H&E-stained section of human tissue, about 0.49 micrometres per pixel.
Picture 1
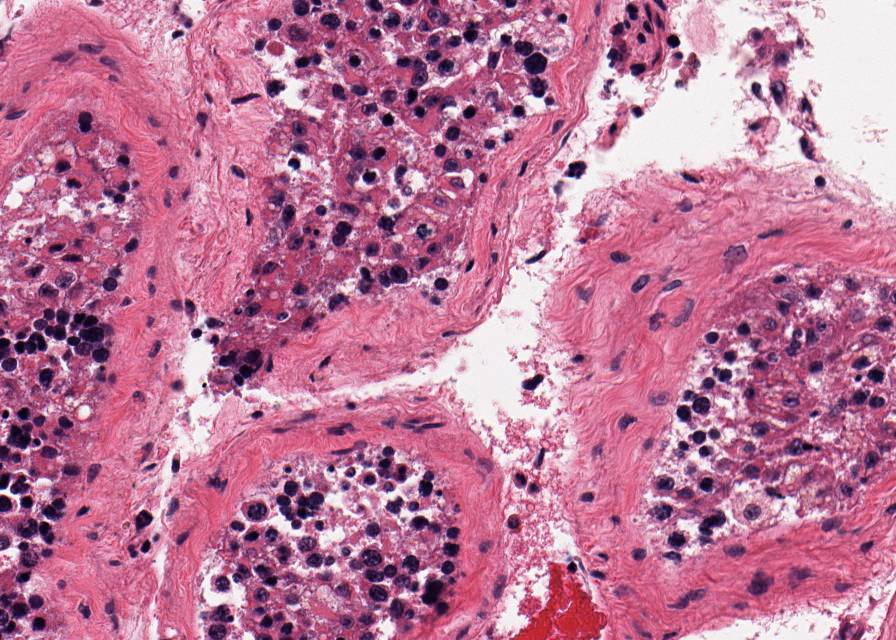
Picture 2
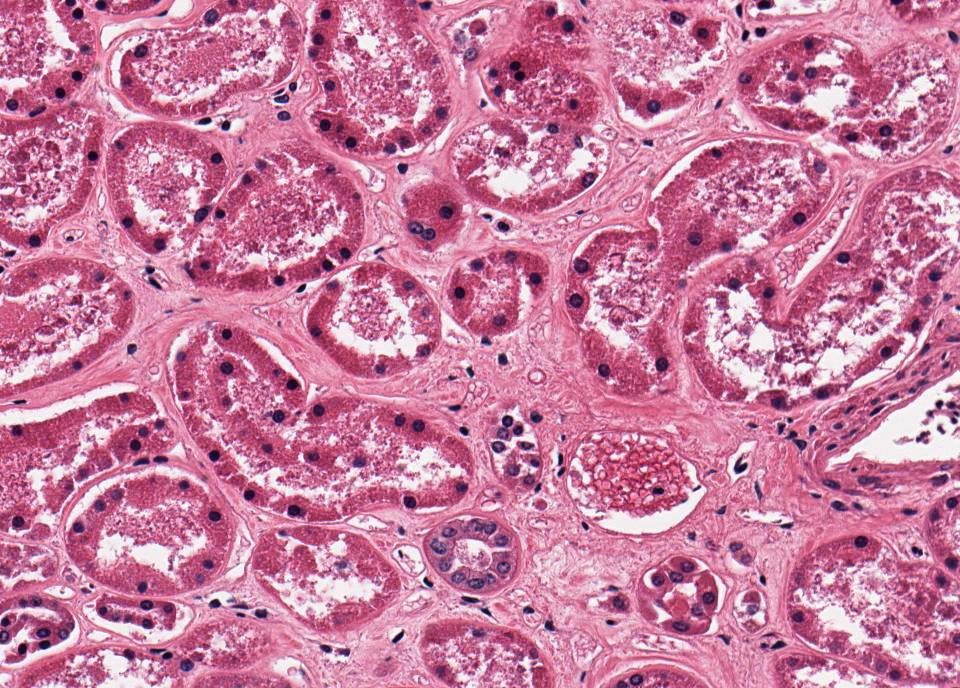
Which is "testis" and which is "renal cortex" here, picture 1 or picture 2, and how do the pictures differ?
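First, names: picture 1 is testis, picture 2 is renal cortex. Walls: each testis tubule is enclosed by a thick band of pink, wavy, layered fibrous tissue with elongated, spindle-shaped nuclei flattened along it; the renal cortex tubules, in round and oblique profiles, are closely set with narrow strips of pink stroma between. Contents: the testis tubules are filled with loosely arranged round cells with dark round nuclei and pink cytoplasm holding small clear vacuoles, while most renal tubules have a single layer of tall cuboidal cells with granular, deeply eosinophilic cytoplasm. Nuclei: those renal lining cells have round, dark, sparse nuclei in one row near the base, and a few small tubules near the bottom centre have paler cells with closely spaced nuclei around a clean round lumen.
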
